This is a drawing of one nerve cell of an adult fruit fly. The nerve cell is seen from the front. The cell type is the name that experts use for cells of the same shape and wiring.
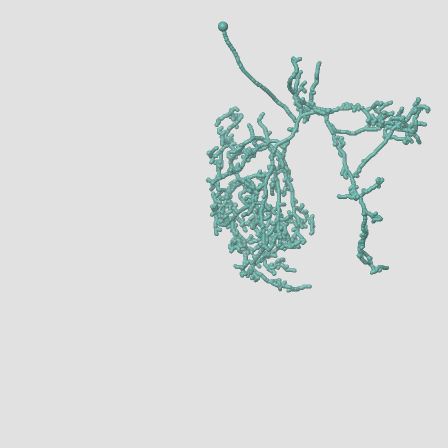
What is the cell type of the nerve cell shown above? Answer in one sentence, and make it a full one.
The nerve cell is of cell type LoVP50.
